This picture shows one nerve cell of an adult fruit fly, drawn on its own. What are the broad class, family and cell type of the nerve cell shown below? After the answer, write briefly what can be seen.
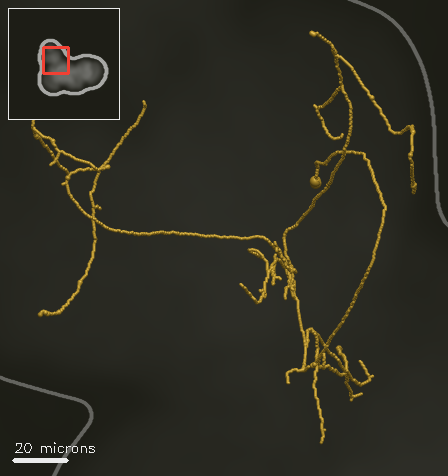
This is a nerve-cord intrinsic neuron. The family is hemilineage 18B. The cell type is IN18B055. By the scale bar it is about 160 microns tall in this view. As drawn here it is about as wide as it is tall.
